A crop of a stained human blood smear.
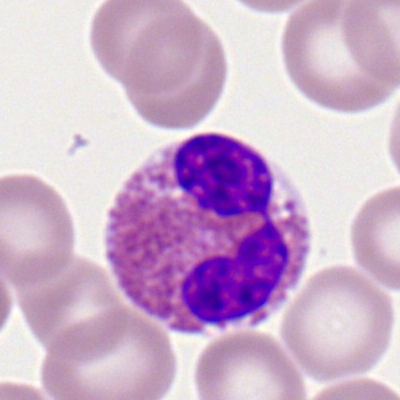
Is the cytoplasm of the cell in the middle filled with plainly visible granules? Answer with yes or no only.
Yes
